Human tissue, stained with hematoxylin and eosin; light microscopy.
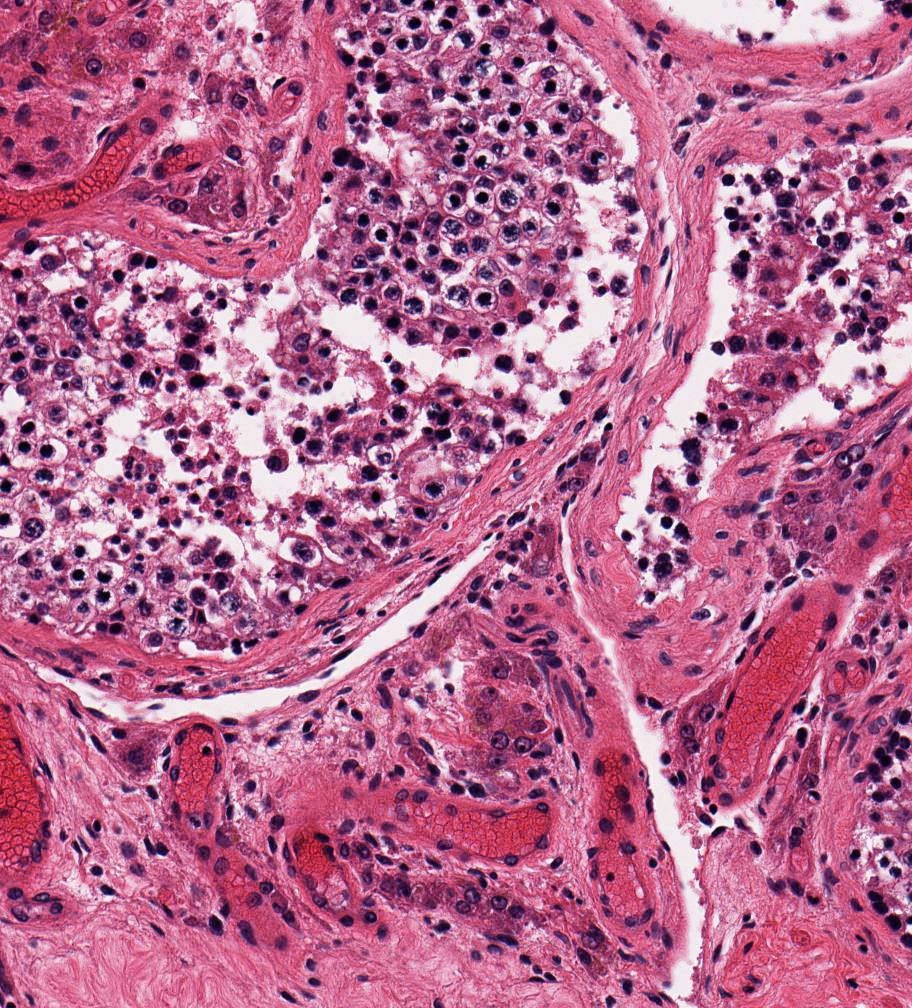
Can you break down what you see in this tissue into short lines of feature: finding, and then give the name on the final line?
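Tubular units: loosely arranged round cells, dark round nuclei, irregular white spaces between
Larger round cells: upper middle of large unit, coarse clumped dark chromatin, pale cytoplasmic halo
Unit wall: thick, pink, fibrous, flattened nuclei parallel to curve
Between units: lower half, polygonal cell clusters, abundant pink granular cytoplasm, round nuclei
Tissue: testis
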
